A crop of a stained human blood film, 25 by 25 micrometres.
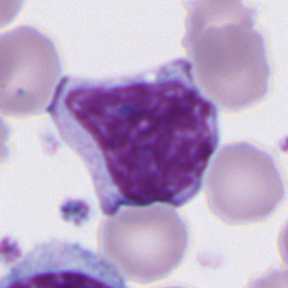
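Typical lymphocyte, the central cell in a stained smear of human peripheral blood. Its outline is irregular and angular rather than round. The nucleus is a single, unlobed mass that fills most of the cell, and its chromatin is coarsely clumped.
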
